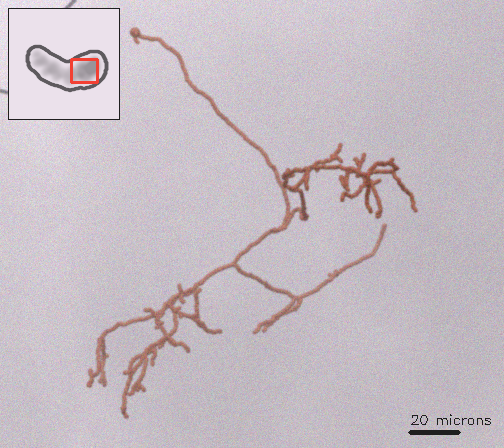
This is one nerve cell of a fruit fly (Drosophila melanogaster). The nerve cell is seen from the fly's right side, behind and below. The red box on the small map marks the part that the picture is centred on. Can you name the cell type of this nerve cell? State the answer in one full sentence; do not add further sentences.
The single nerve cell here is of type CB1914.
